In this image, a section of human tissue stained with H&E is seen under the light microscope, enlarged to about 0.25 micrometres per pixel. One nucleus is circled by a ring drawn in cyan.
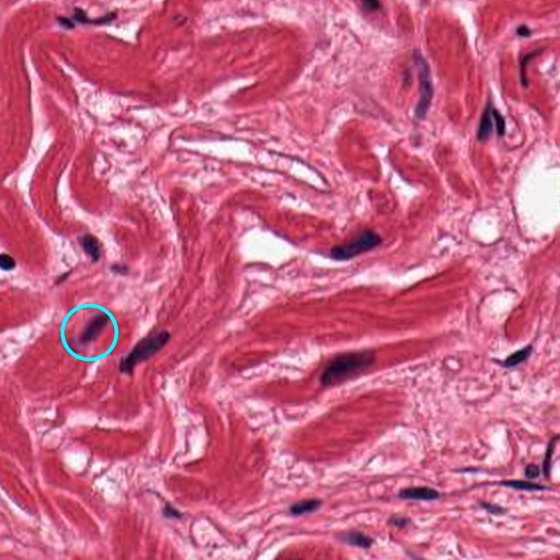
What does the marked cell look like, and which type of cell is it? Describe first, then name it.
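The nucleus is an elongated oval, dark purple, with its long axis running obliquely along the length of the fibre it sits in. The nucleus is smaller and a little less dark than the elongated nucleus lying just beside it to the lower right. The nucleus lies within a band of cytoplasm, surrounded by pink on its sides rather than sitting at the band's edge. The cytoplasm is a deep pink-red and shows faint lengthwise streaking. The cell lies among wavy, roughly parallel bands of similar pink fibres, separated by pale, loose, wispy tissue. Type of cell: cardiomyocyte.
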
